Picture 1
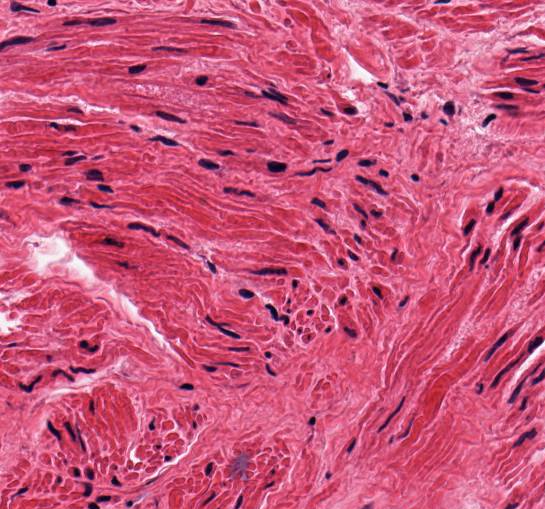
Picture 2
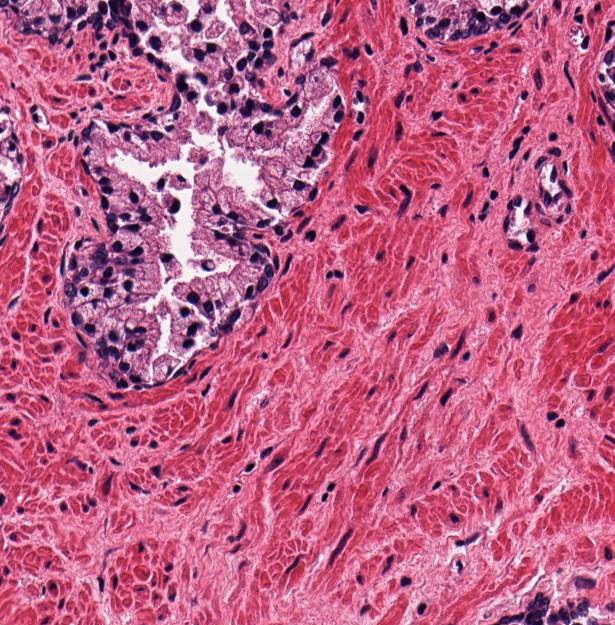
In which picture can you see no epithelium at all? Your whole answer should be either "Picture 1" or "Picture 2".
Picture 1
